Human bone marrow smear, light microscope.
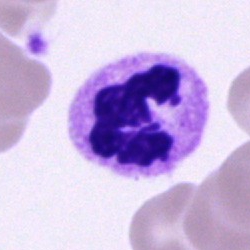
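Segmented neutrophil, central cell. Outline round, smooth. Nucleus divided into several lobes; no nucleoli visible. Cytoplasm with fine lilac granules, not coarse orange ones.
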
